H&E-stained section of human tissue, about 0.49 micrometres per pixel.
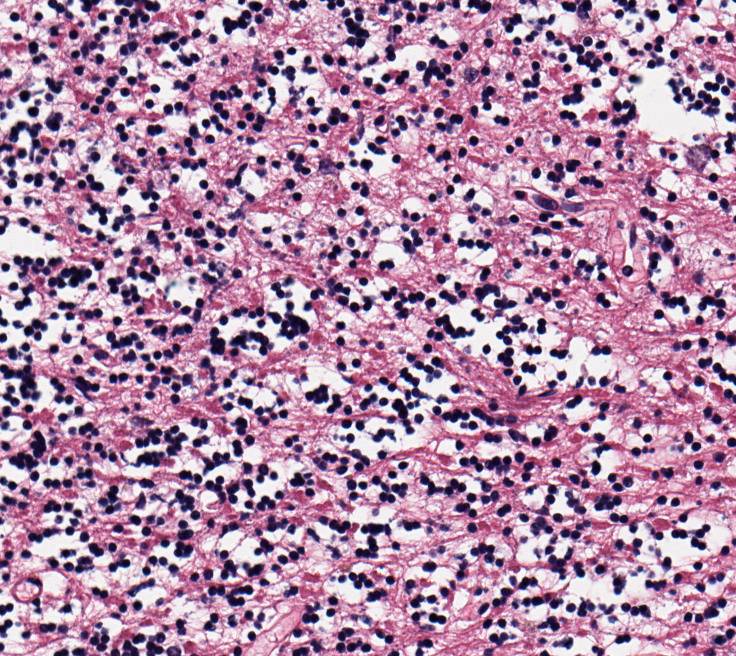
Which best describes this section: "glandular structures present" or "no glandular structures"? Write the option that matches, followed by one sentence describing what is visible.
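No glandular structures. Cells are scattered diffusely across the whole field without forming glands, nests or other units.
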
